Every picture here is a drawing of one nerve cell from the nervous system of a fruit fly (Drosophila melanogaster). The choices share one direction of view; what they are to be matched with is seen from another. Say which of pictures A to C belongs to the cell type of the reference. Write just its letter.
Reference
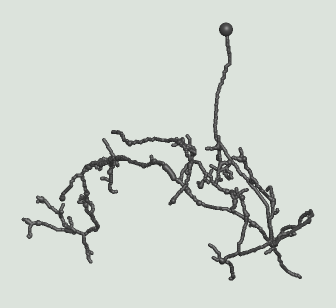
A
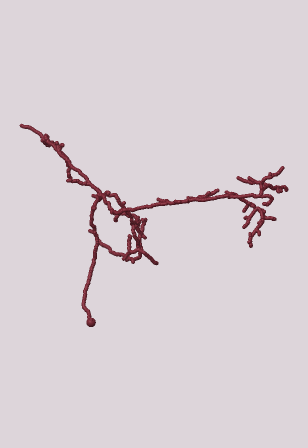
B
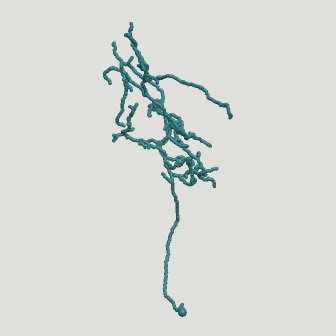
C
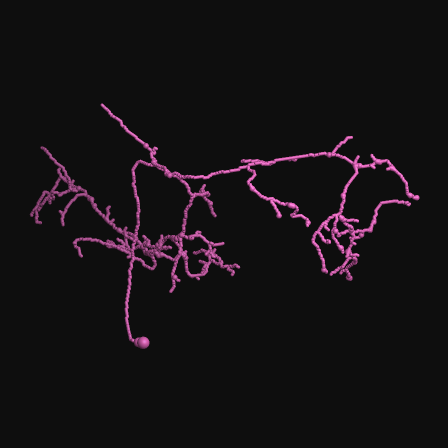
C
